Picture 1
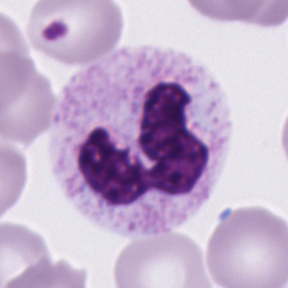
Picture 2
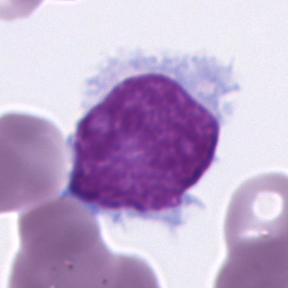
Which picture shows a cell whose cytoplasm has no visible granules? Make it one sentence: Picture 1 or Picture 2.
No visible granules are present in the cytoplasm of the cell in picture 2.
